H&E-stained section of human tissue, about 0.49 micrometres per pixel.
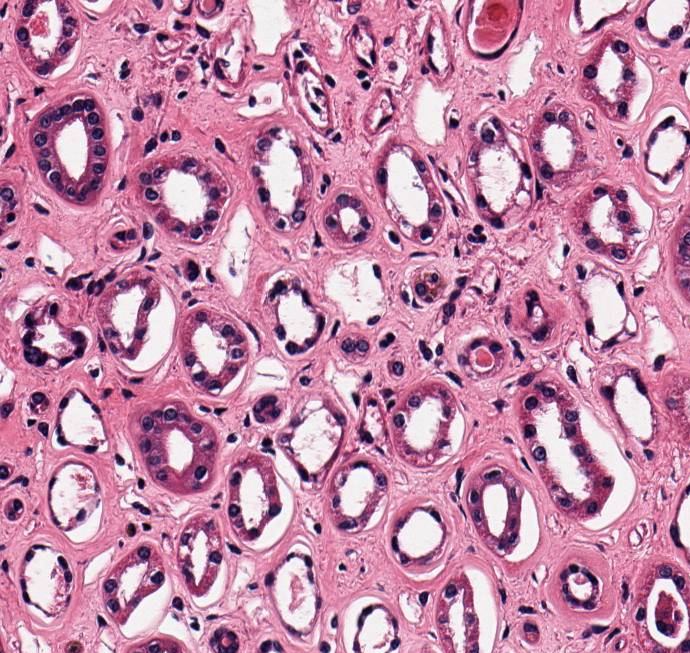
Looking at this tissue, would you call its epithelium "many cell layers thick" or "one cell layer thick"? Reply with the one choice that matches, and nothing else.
One cell layer thick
